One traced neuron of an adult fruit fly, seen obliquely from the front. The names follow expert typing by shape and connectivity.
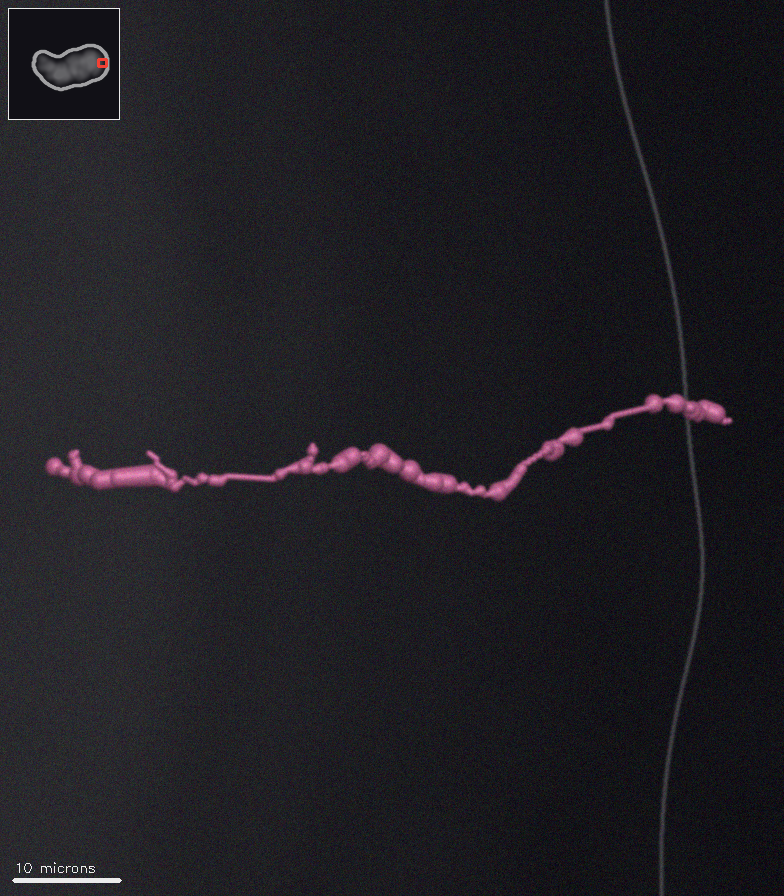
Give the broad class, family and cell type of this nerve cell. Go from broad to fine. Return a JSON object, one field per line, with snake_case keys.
{
 "broad_class": "photoreceptor or other optic-lobe sensory neuron",
 "family": "class visual",
 "cell_type": "R7y"
}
